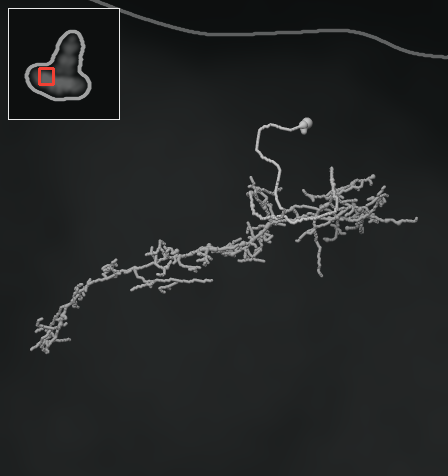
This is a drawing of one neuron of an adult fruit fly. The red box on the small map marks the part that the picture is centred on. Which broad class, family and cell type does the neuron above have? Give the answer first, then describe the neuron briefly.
It is a central-brain intrinsic neuron. The family is hemilineage VPNp&v1_ventral. It is of cell type PLP157. The picture shows dozens of branch ends. As drawn here it is wider than it is tall.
